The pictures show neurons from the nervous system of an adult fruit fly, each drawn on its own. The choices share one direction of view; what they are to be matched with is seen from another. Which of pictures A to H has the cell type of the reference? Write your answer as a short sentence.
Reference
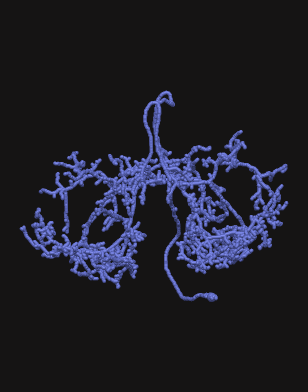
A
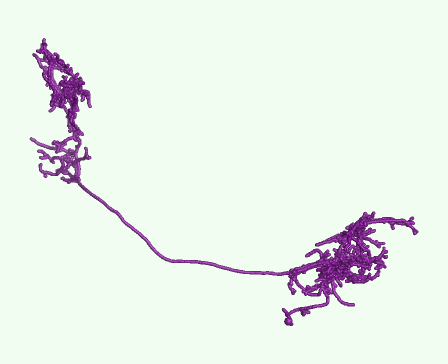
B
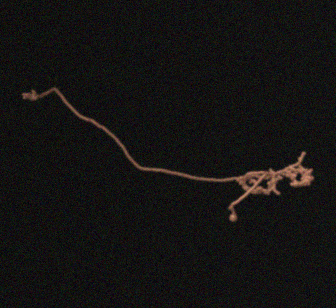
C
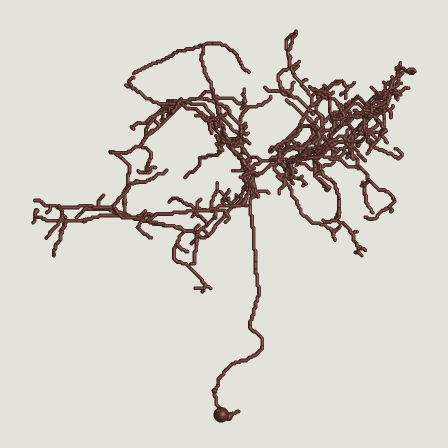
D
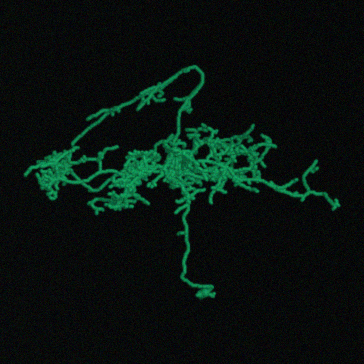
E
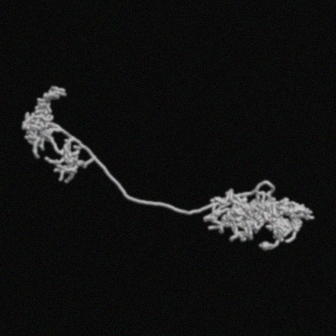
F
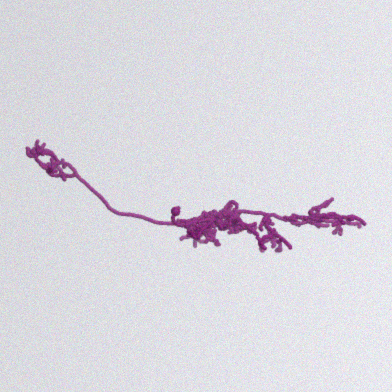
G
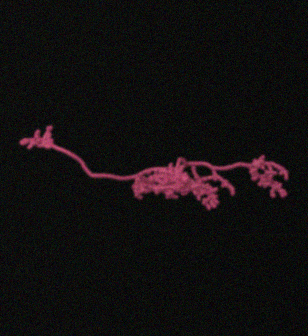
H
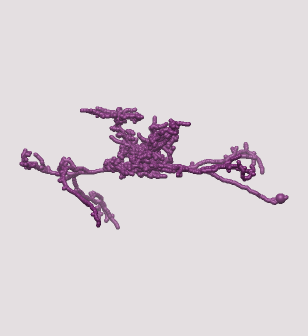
Picture D shows a neuron of the same cell type.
